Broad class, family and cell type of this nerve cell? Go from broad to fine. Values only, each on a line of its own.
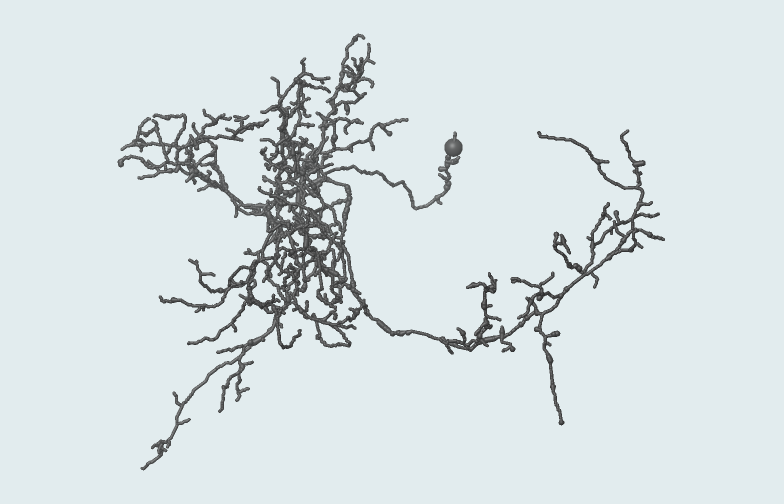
central-brain intrinsic neuron
hemilineage SIPp1
SIP065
